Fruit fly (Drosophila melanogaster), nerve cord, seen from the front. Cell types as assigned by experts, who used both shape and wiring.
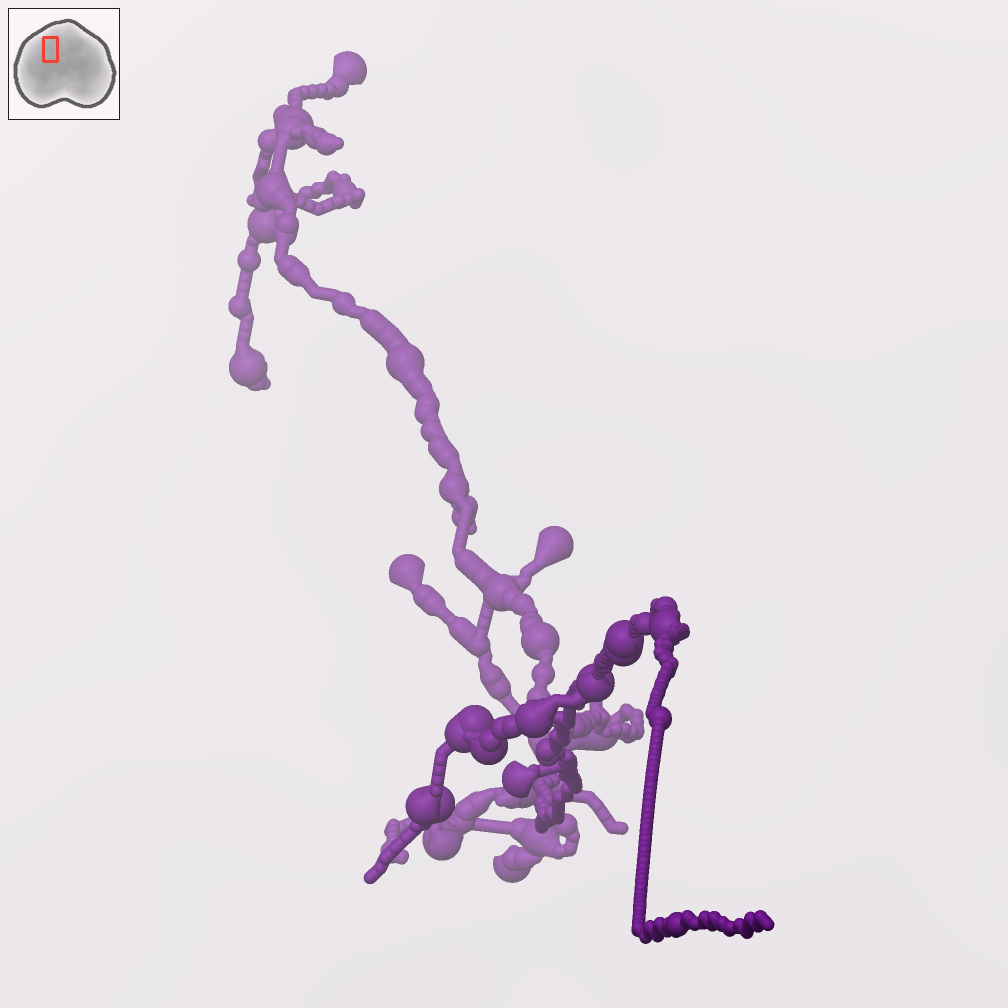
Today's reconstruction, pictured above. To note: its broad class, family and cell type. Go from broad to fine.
descending neuron; hemilineage PSp2; DNp17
